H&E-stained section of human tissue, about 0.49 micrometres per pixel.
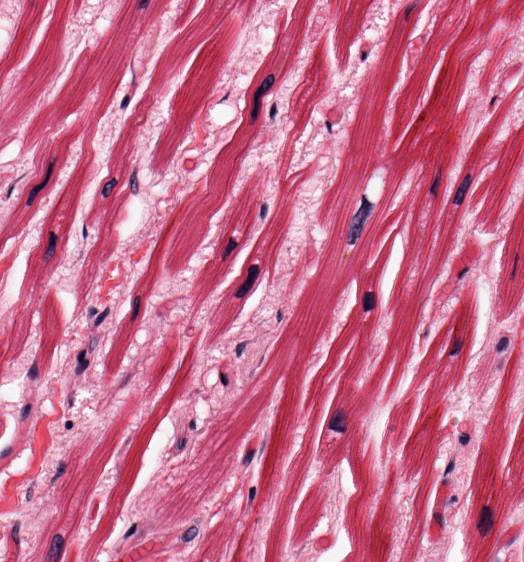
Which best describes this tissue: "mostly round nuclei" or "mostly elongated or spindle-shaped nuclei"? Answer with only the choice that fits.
Mostly elongated or spindle-shaped nuclei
